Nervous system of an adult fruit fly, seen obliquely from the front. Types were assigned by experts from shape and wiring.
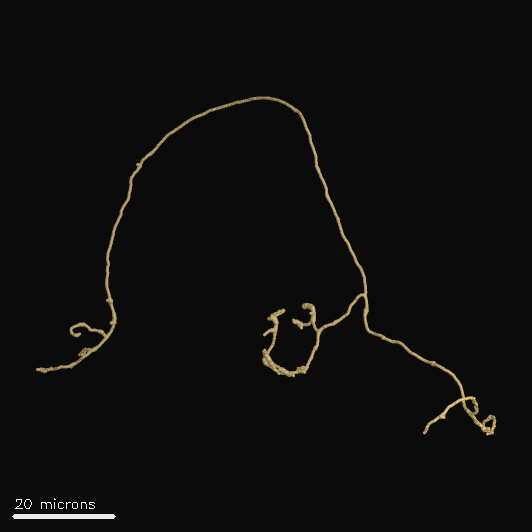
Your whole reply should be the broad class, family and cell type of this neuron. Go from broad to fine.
sensory neuron entering the brain; class olfactory; ORN_VM1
